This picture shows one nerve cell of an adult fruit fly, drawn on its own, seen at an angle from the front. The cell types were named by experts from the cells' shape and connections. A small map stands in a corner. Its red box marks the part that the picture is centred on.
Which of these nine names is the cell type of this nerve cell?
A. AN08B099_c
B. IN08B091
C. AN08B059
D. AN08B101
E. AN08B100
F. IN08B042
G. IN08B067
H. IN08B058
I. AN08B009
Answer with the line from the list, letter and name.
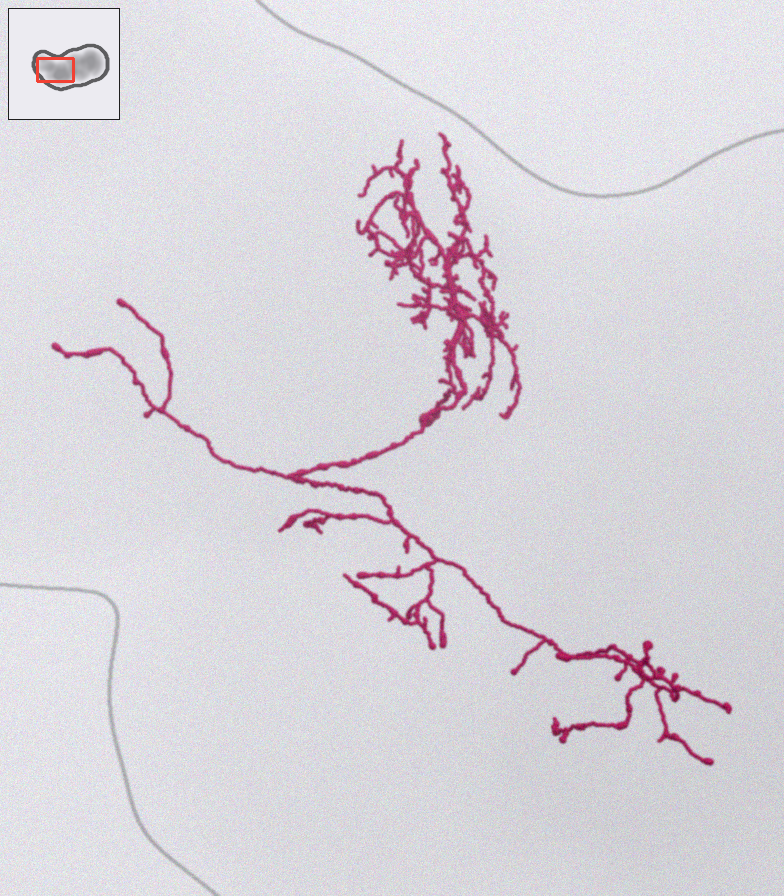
H. IN08B058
